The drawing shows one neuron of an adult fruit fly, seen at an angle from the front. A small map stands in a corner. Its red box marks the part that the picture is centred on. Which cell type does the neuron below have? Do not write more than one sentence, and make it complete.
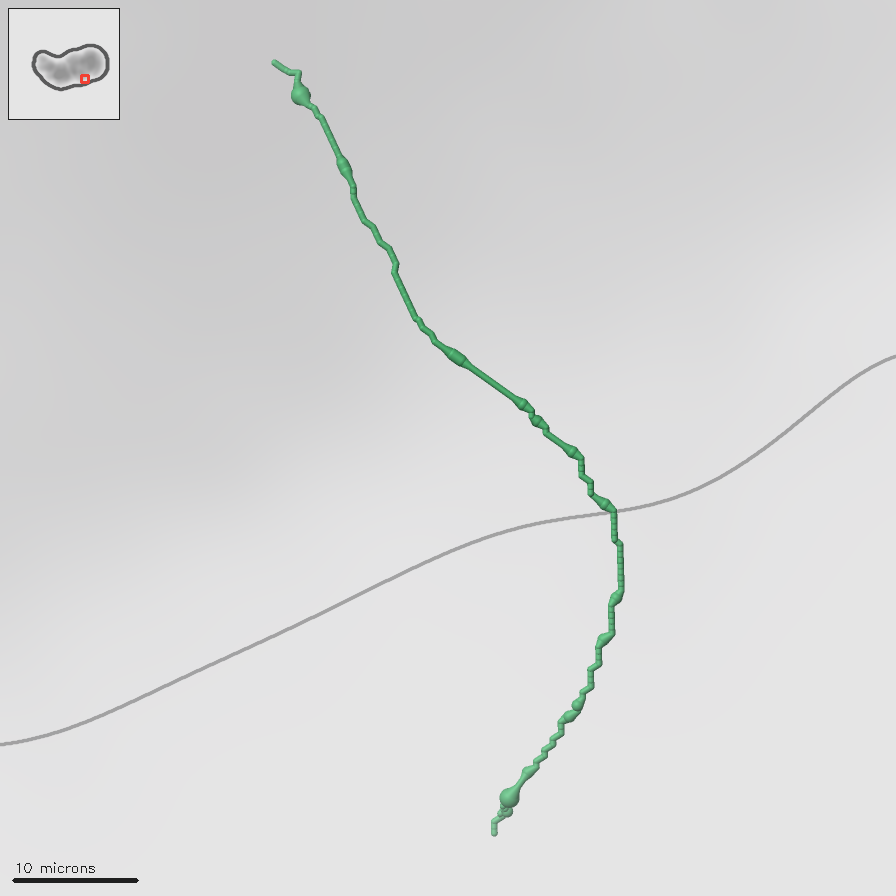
The neuron is of cell type BM_InOm.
